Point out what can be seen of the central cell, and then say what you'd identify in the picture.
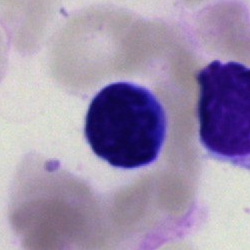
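So the chromatin here is very dark blue-purple and dense right through the nucleus. I see no nucleolus. Hardly any cytoplasm shows around the nucleus, and no granules are visible over or around it. This is a lymphocyte.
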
